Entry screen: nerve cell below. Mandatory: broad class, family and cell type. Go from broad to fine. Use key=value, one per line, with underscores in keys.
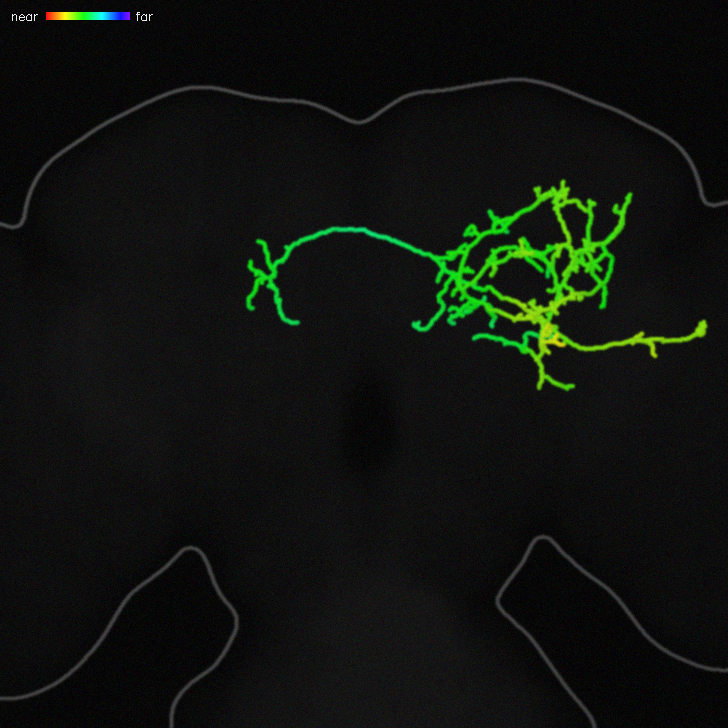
broad_class=central-brain intrinsic neuron
family=hemilineage VLPl2_medial
cell_type=CL062_a1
